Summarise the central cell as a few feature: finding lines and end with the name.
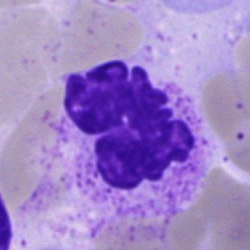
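Nucleus: irregular; notice how it folds into several lobes with notched edges
Position: toward the upper part, so the widest band of cytoplasm lies below
Cytoplasm: plentiful and very pale lilac
Granules: many fine purple ones, scattered throughout the cytoplasm
Name: segmented neutrophil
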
